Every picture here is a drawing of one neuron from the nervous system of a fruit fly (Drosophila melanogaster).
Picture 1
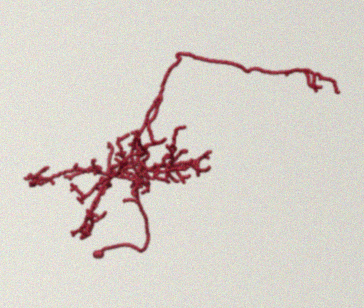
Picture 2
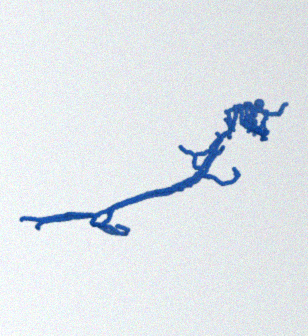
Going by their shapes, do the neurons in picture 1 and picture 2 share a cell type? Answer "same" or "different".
different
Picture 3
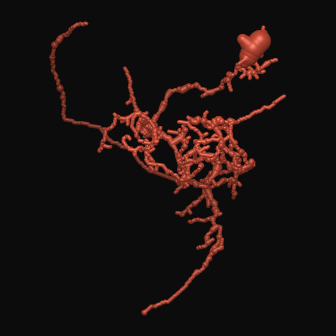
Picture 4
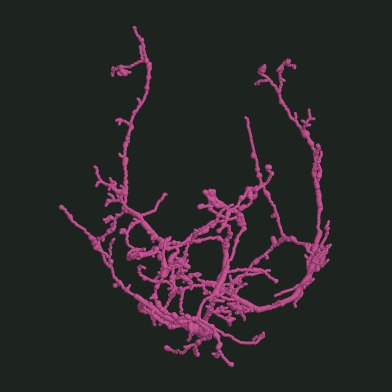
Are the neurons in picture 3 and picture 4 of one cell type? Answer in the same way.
different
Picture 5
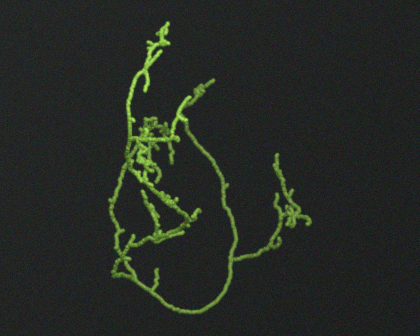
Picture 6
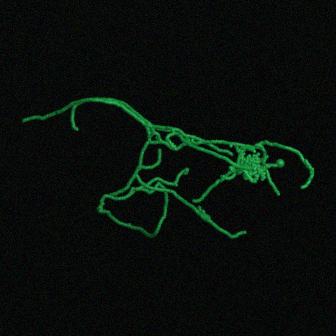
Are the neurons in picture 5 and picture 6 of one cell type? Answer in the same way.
different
